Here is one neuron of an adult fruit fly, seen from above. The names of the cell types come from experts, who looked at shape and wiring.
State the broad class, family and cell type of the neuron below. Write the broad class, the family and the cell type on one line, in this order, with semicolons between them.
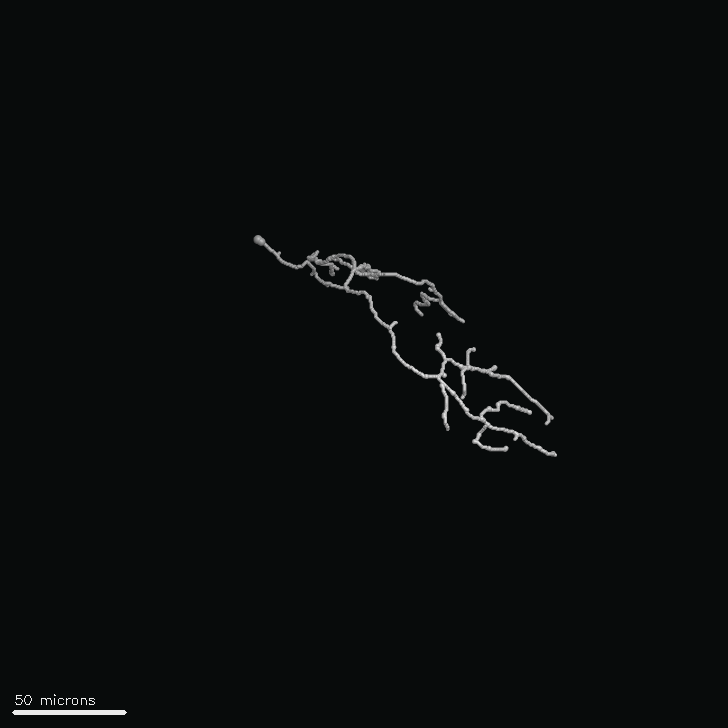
optic-lobe intrinsic neuron; Cm; Cm23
